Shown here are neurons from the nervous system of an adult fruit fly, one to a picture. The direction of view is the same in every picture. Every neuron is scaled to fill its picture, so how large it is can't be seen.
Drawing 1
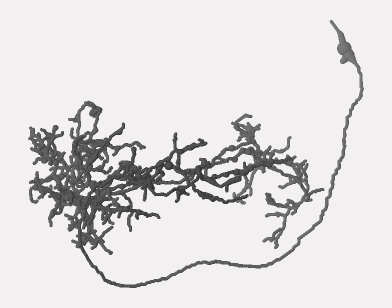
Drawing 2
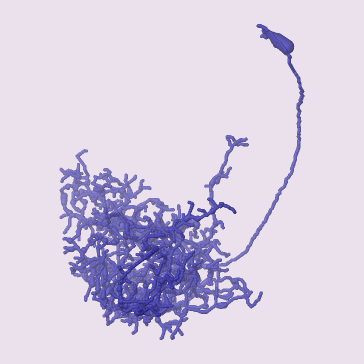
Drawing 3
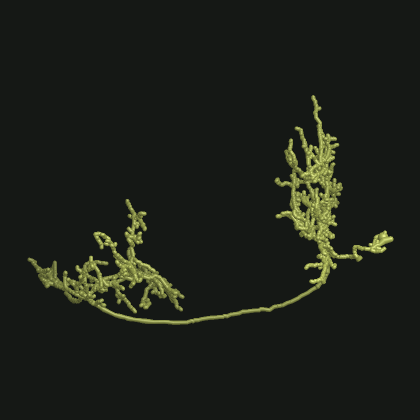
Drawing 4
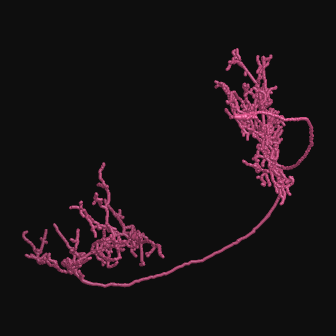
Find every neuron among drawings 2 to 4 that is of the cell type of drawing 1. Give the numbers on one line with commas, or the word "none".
2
